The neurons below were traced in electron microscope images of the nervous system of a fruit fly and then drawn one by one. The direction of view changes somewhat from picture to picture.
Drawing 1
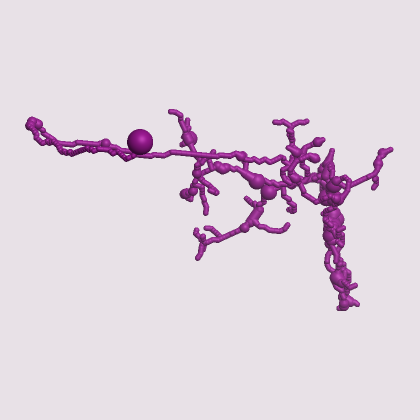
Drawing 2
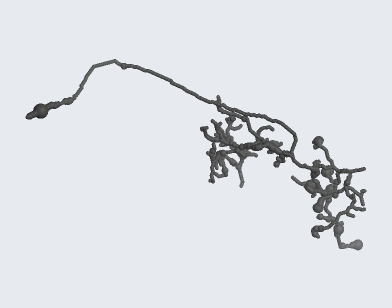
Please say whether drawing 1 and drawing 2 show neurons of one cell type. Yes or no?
yes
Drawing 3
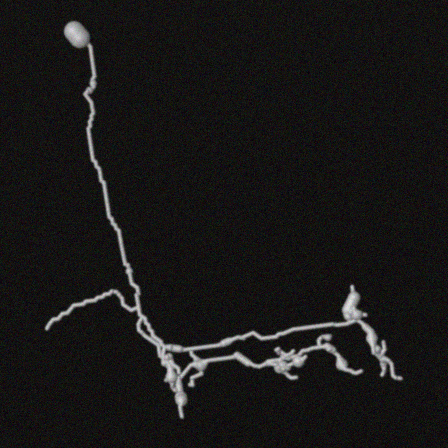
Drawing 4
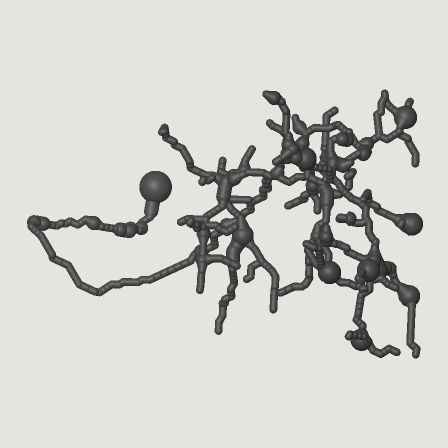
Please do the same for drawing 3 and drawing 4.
no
